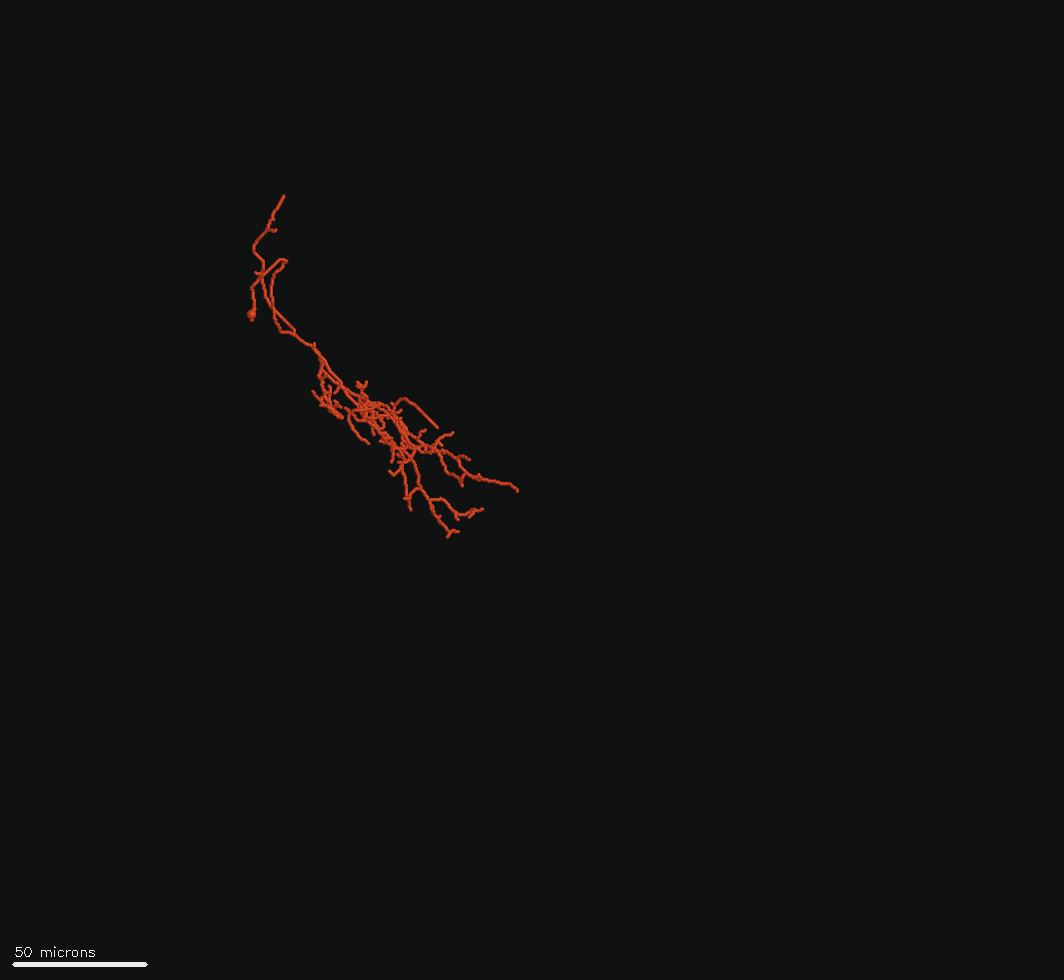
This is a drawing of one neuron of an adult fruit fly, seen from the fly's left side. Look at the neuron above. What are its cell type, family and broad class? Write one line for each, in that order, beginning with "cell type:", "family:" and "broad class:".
cell type: LAL043_a
family: hemilineage AOTUv1_medial
broad class: central-brain intrinsic neuron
